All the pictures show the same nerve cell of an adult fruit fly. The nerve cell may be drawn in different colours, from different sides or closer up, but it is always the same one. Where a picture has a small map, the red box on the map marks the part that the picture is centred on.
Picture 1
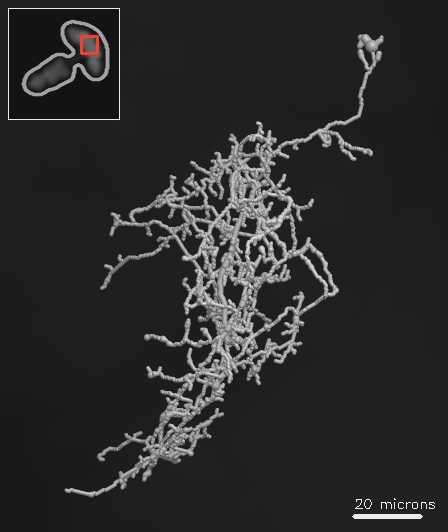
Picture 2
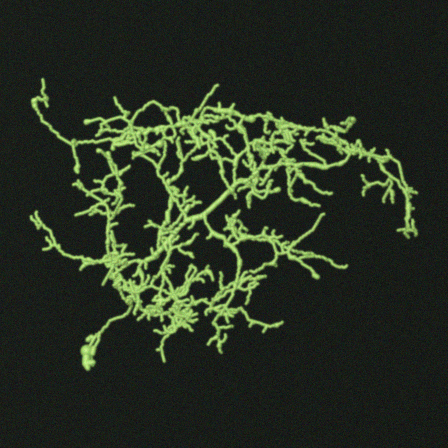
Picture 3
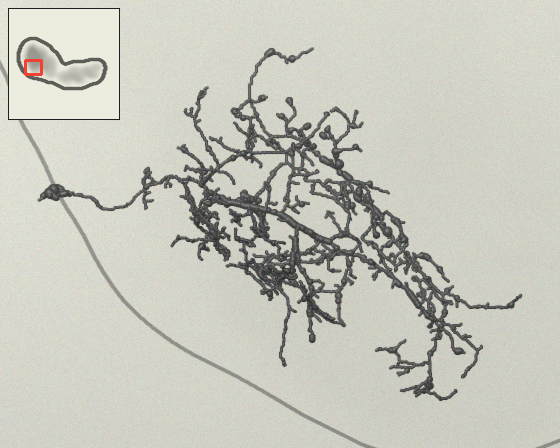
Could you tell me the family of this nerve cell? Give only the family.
hemilineage TRdl_b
